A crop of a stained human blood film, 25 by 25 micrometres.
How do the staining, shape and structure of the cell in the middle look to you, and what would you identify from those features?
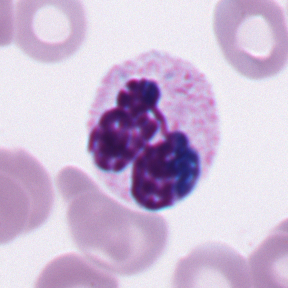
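The cell has a smoothly rounded to oval outline and measures about 14 by 12 micrometres. Its nucleus takes up about 50% of the cell's area, and the chromatin is dark purple and coarsely clumped. Many small pink-red granules pack the cytoplasm, and the cytoplasm between them is pale rather than blue. This is a segmented neutrophil.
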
